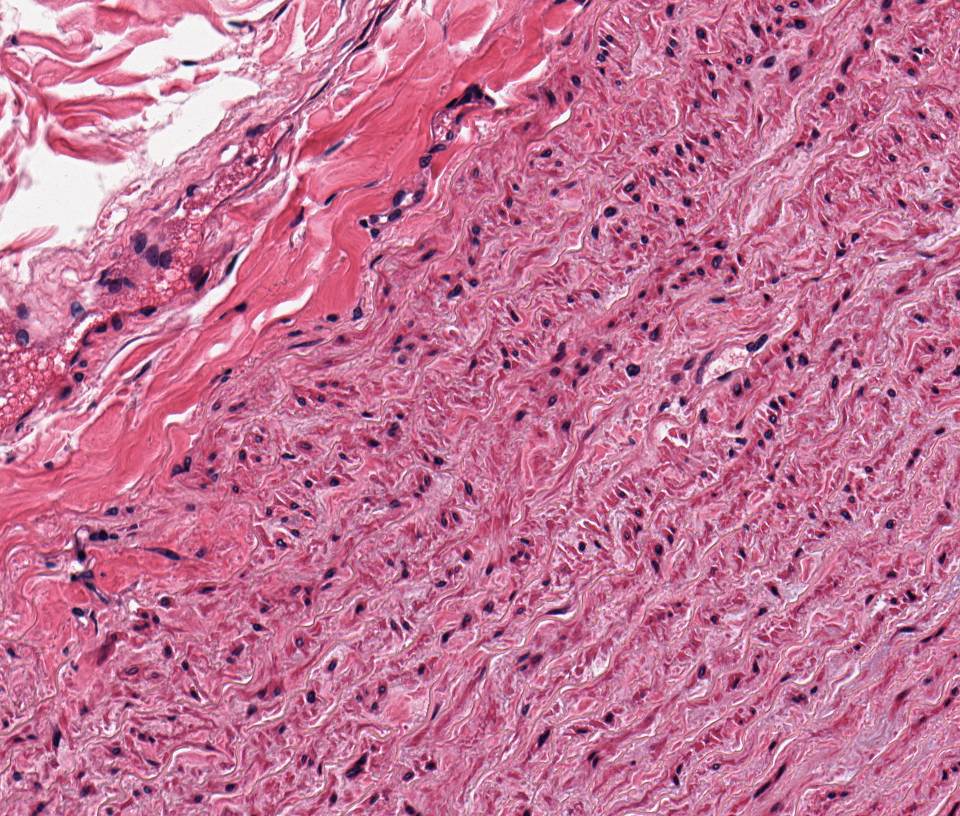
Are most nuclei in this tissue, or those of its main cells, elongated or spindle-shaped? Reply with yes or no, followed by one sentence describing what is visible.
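Yes. The spindle cells have small, dark, elongated nuclei that are fairly uniform in size and shape.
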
